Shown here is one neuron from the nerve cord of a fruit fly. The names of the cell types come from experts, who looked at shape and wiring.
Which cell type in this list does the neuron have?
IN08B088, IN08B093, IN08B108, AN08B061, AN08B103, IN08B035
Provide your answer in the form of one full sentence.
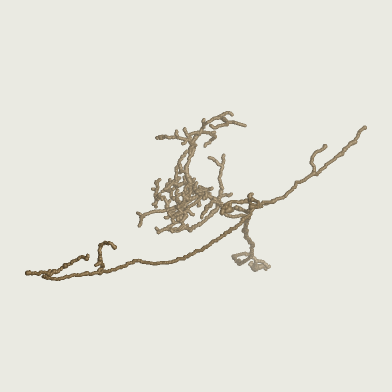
Within the cell type IN08B093 sits this neuron.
